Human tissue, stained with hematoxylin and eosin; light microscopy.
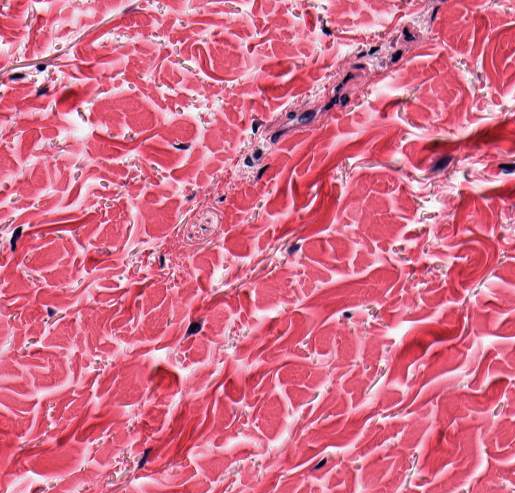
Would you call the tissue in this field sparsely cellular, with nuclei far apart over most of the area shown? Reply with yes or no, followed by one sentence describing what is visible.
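Yes. Cells are sparse, with small, dark, spindle-shaped fibroblast nuclei scattered between the bundles.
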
